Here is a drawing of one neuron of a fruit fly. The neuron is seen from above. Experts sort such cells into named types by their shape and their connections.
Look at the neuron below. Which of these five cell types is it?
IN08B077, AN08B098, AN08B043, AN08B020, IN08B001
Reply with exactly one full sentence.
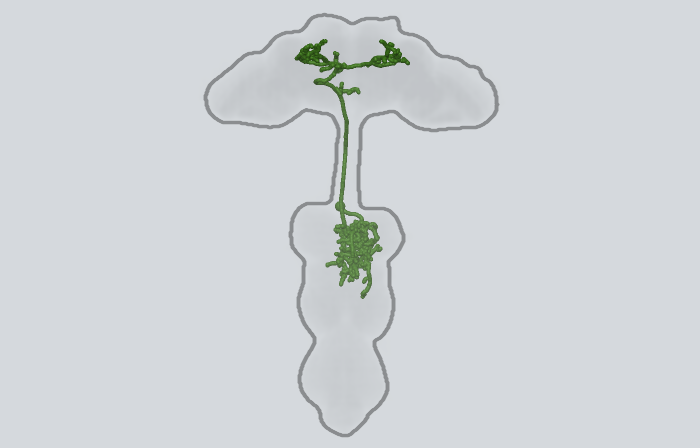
This neuron represents the cell type AN08B020.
